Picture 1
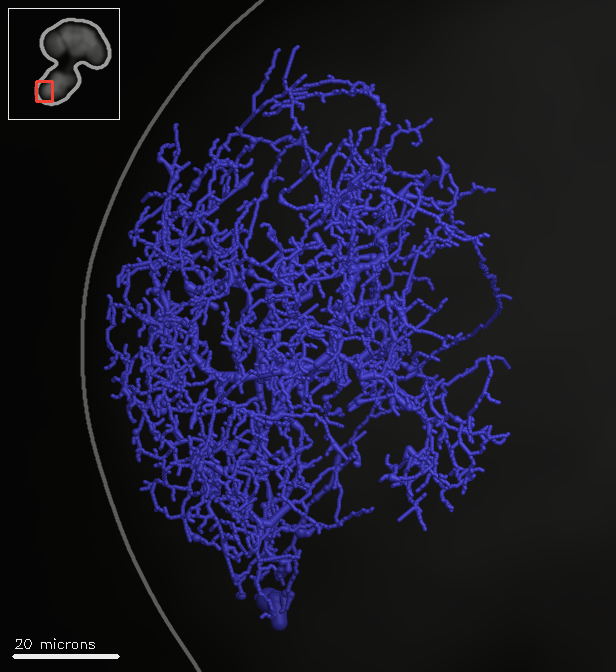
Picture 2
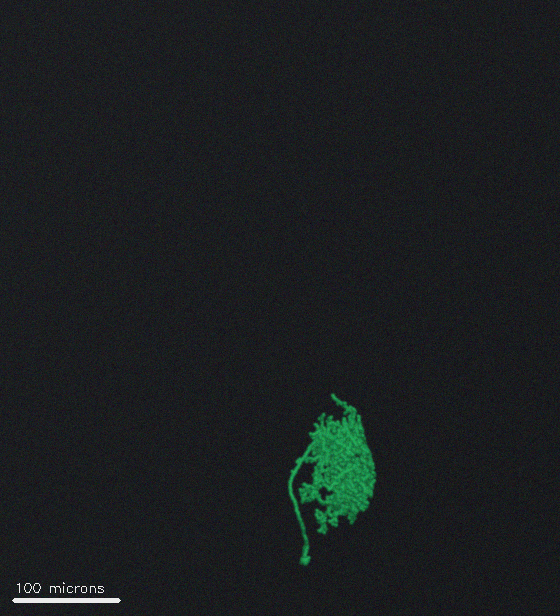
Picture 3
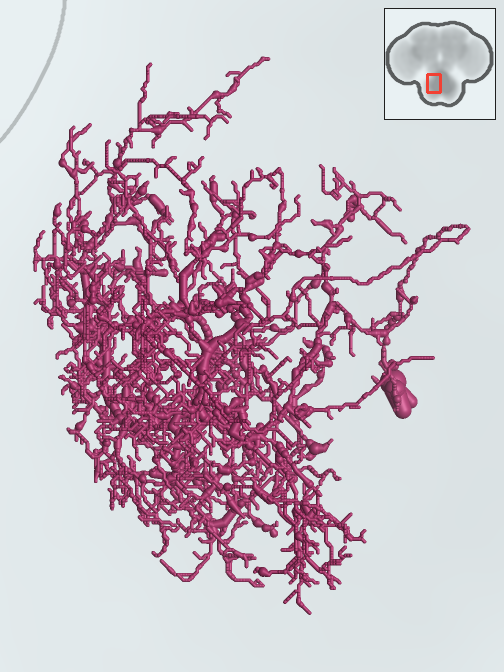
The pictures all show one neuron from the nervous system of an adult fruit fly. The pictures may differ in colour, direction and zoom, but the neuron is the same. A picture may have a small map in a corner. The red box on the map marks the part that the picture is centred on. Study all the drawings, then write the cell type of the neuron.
IN21A006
